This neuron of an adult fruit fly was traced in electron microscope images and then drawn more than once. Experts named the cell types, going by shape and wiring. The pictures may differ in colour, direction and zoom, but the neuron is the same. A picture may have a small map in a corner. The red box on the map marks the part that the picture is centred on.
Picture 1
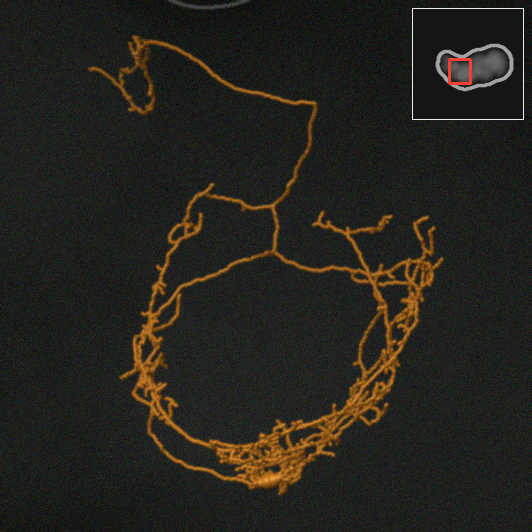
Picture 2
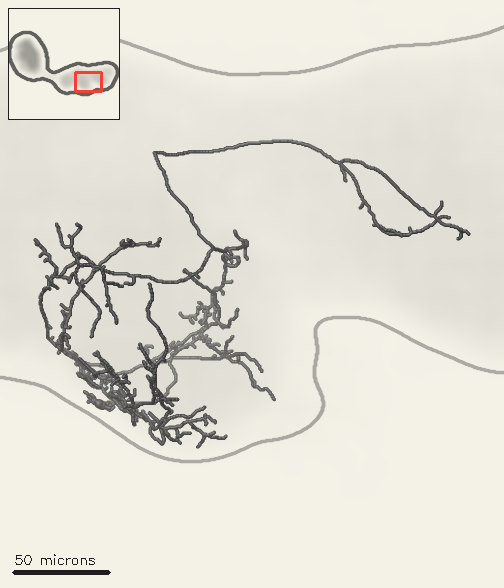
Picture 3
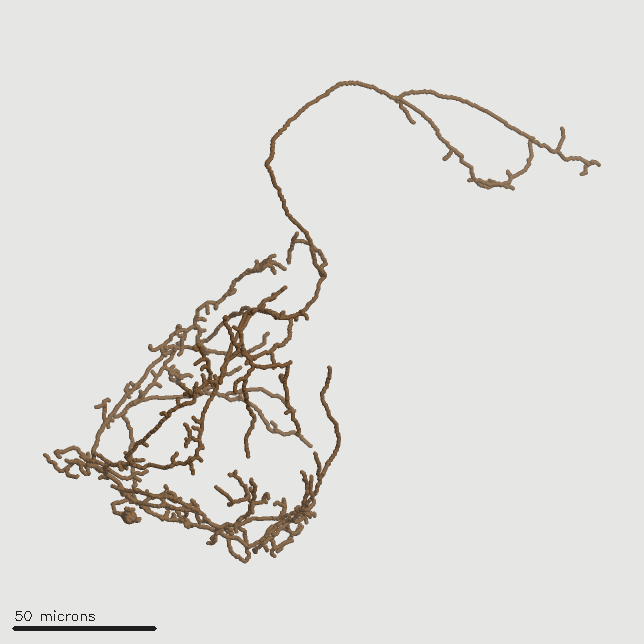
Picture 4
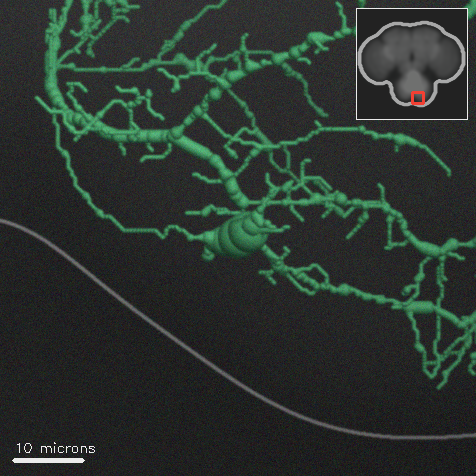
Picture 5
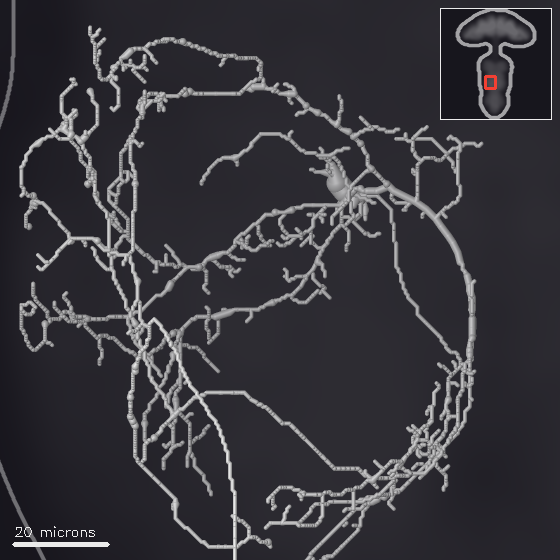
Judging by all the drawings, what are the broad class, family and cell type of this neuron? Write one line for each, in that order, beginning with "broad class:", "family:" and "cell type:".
broad class: nerve-cord intrinsic neuron
family: hemilineage 04B
cell type: IN04B036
